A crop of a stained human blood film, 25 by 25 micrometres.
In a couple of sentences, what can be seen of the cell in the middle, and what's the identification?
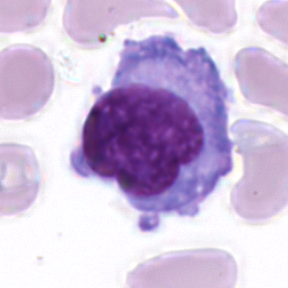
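The outline of this cell is irregular, fraying into a ragged edge along the top. Its nucleus lies off-centre towards the left and bears a notch in its lower edge, which gives it a folded, lobed appearance. The cytoplasm is a deeper blue at the rim than near the nucleus. This is a plasma cell.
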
